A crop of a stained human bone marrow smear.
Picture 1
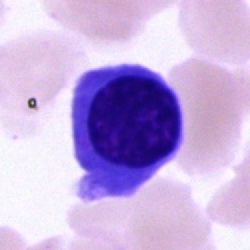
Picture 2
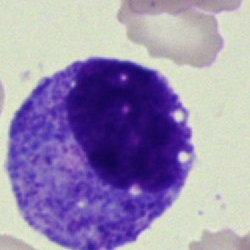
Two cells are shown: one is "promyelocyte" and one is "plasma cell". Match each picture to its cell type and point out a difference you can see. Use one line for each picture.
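In picture 1 we see a plasma cell: The cytoplasm shows no granules.
In picture 2 we see a promyelocyte: The cytoplasm is packed with many purple granules.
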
